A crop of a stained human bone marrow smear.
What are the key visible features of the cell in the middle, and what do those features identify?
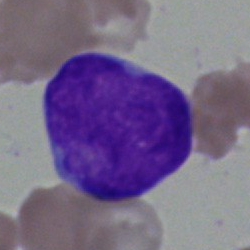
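Going through the cell in order: the nucleus fills almost all of it. Next, the cytoplasm shows only as a very thin blue rim at the cell edge. Checking that cytoplasm for granules finds none, and the cell has no visible vacuoles either. Last, the name: blast.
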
